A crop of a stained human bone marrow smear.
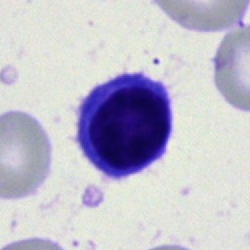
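Erythroblast, with short, fine, hair-like projections sticking out from its surface. Its cytoplasm is only a thin, deep blue rim around the nucleus, and you'll notice that rim is widest on the left side.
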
